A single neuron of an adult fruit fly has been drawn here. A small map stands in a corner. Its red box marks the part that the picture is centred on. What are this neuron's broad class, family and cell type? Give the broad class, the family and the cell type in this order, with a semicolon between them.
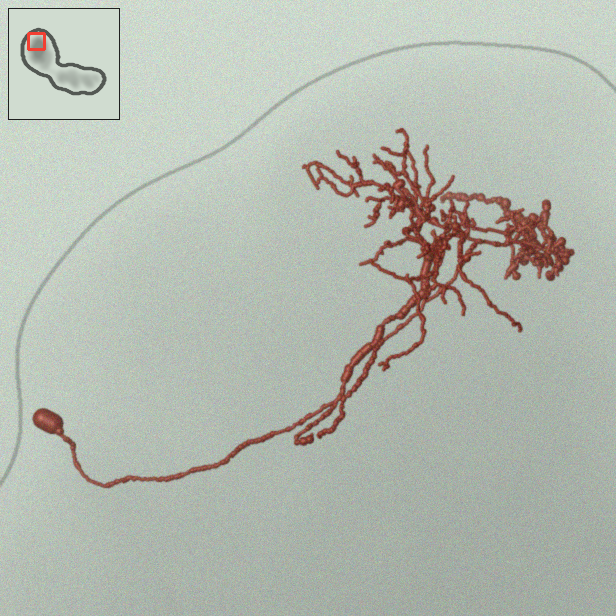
central-brain intrinsic neuron; hemilineage AOTUv4_ventral; SMP170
